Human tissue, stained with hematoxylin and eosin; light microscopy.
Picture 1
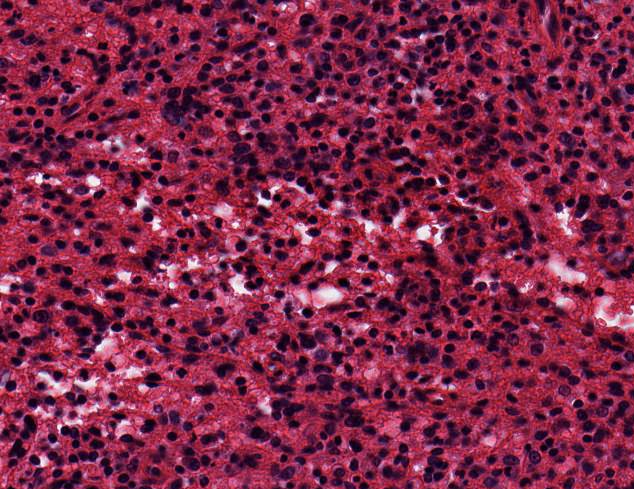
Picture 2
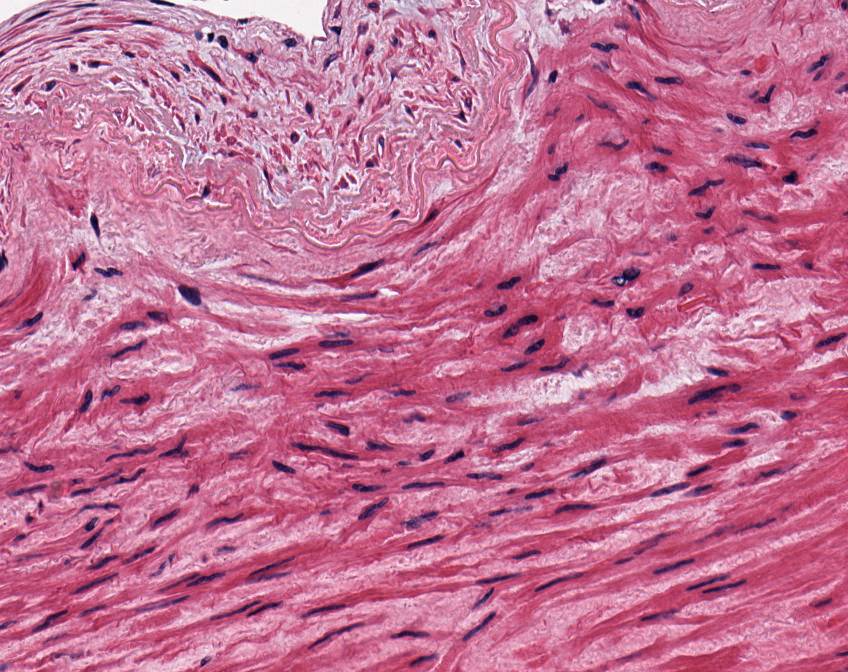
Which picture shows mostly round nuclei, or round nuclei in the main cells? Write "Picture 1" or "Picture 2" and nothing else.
Picture 1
